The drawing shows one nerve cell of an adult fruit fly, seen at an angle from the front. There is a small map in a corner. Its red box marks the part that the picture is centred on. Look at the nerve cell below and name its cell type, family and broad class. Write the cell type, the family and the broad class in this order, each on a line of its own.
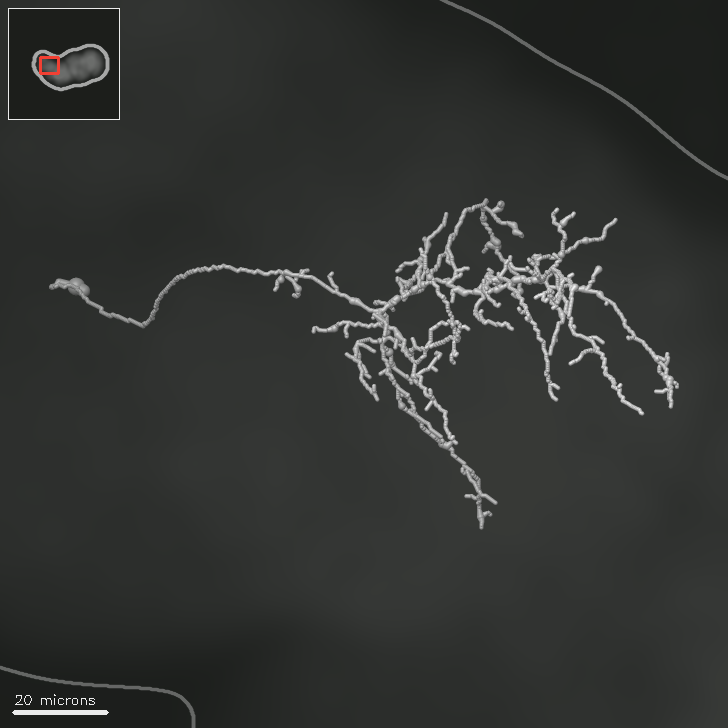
IN04B110
hemilineage 04B
nerve-cord intrinsic neuron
